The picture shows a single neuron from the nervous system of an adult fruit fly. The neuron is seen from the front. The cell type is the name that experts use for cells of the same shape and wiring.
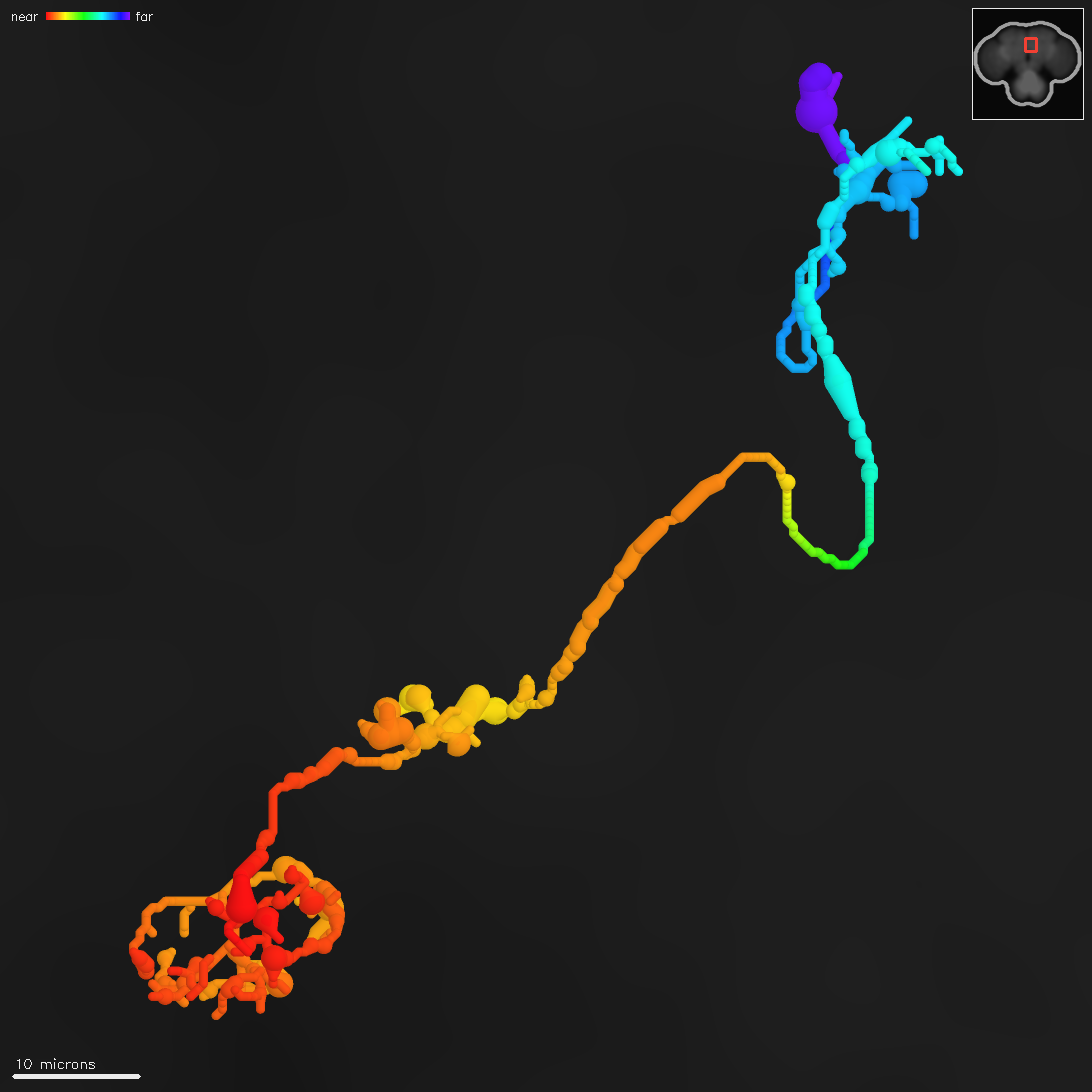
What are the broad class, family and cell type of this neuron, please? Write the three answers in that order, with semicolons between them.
central-brain intrinsic neuron; class CX; PFNm_a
